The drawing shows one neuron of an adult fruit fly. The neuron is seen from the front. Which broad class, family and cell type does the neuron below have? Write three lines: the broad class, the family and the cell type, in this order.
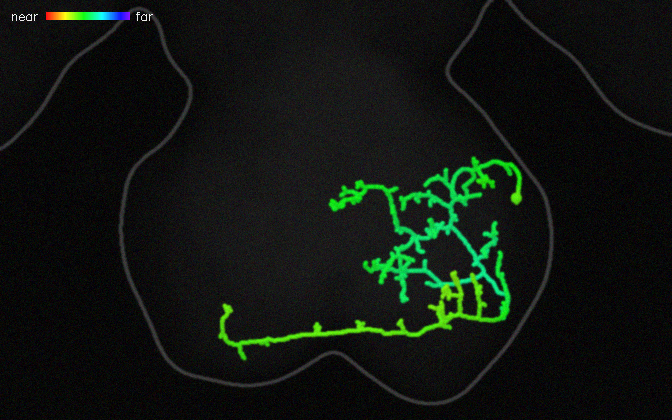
nerve-cord intrinsic neuron
hemilineage 19A
IN19A083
